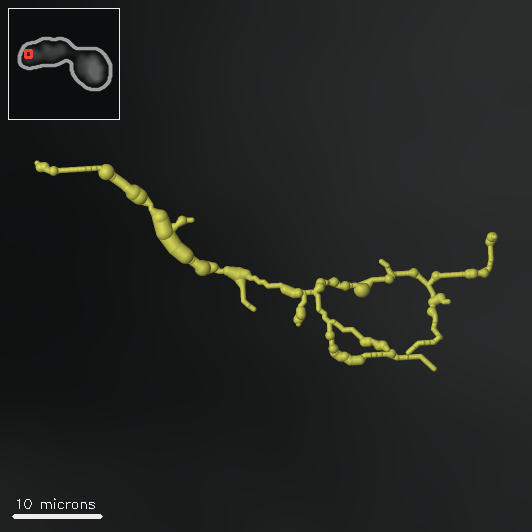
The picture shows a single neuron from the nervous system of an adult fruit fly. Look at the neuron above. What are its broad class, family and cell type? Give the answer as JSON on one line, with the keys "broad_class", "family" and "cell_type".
{"broad_class": "sensory neuron entering the nerve cord", "family": "class mechanosensory tactile", "cell_type": "SNta27"}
